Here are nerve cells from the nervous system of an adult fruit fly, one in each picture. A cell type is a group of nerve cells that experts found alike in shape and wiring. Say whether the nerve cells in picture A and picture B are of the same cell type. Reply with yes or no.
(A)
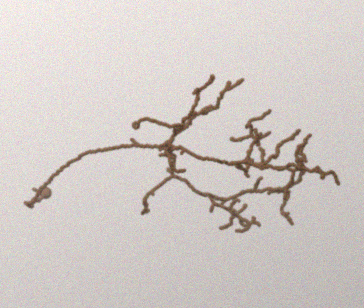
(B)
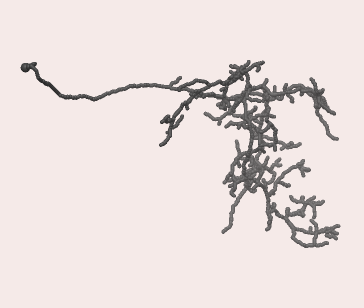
yes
